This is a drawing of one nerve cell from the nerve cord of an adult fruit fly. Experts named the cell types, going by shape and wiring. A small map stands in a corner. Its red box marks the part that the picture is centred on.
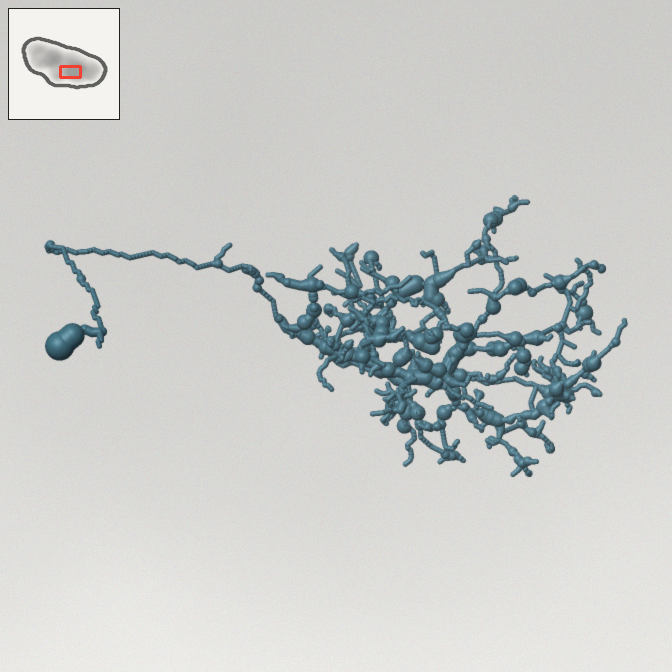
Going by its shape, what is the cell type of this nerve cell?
IN20A.22A058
